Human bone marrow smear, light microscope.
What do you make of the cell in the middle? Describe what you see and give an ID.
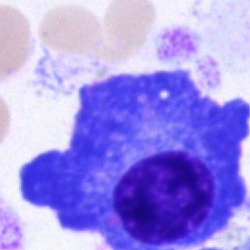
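I notice first that the outline is irregular, with several broad, blunt bulges. The nucleus sits eccentrically, toward the lower right. The cytoplasm is deep blue, and in its upper part there is one small clear vacuole. This is a plasma cell.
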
